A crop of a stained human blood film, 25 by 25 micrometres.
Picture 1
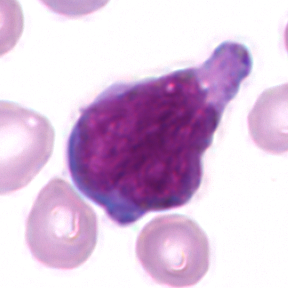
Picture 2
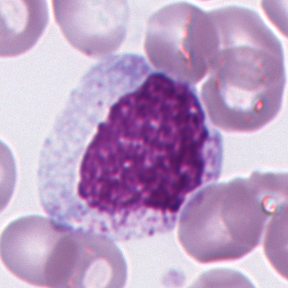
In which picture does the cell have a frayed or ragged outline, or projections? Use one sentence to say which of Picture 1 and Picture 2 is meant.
Picture 1 contains the cell with the rough edge.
